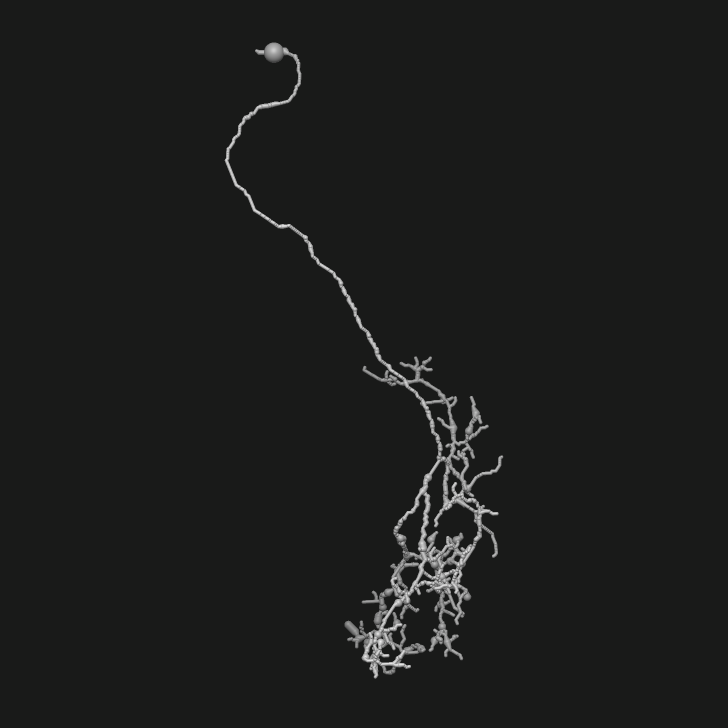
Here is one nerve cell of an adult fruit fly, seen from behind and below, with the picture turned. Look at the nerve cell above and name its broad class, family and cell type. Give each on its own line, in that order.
central-brain intrinsic neuron
hemilineage SLPal5
SLP142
